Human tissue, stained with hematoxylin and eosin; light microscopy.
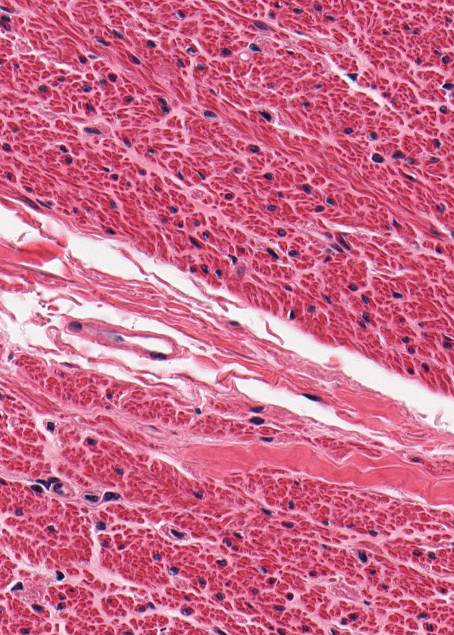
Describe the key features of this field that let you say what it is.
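The predominant tissue is smooth muscle, as densely packed eosinophilic muscle fibres occupy nearly the entire field. Thin pale clefts divide these fibres into small bundles.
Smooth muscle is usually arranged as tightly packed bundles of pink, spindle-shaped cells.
A band of loose connective tissue crosses the middle diagonally, separating an upper from a lower mass of muscle, and contains wavy, pale pink collagen strands.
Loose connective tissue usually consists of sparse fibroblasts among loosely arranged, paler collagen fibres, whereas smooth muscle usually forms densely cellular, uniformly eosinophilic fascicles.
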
